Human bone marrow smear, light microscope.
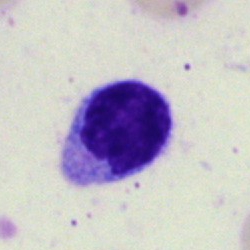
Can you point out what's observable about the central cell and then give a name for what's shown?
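Nucleus placed toward the upper right, occupying most of the cell. Chromatin dense and dark purple throughout. Cytoplasm without distinct granules or vacuoles. Lymphocyte.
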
